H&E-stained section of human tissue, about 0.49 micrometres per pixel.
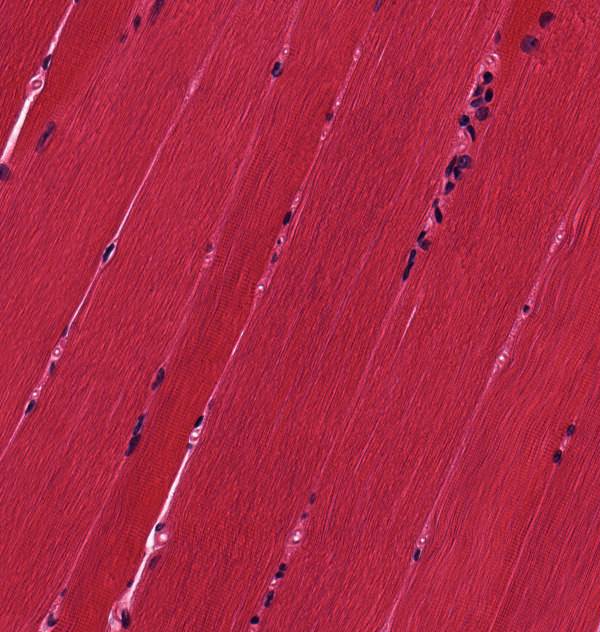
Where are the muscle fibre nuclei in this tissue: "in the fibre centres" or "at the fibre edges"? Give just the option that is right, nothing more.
At the fibre edges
